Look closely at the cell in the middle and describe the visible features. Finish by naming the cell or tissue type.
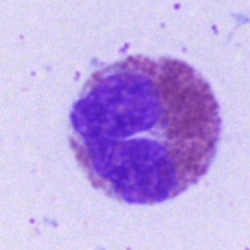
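Here's a cell with a round outline. Its chromatin is dense and dark purple. Follow the granular cytoplasm around the cell and you'll find its widest band on the right side. You're looking at an eosinophil.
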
